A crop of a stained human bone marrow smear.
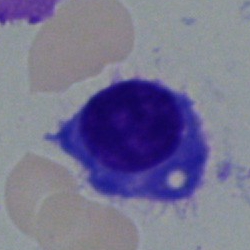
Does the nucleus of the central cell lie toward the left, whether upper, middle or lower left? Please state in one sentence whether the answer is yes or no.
Yes, it is toward the left that the nucleus of this cell lies.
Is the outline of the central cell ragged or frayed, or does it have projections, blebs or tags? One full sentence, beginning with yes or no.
Yes, this cell has a rough edge that is ragged or bears projections, blebs or tags.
